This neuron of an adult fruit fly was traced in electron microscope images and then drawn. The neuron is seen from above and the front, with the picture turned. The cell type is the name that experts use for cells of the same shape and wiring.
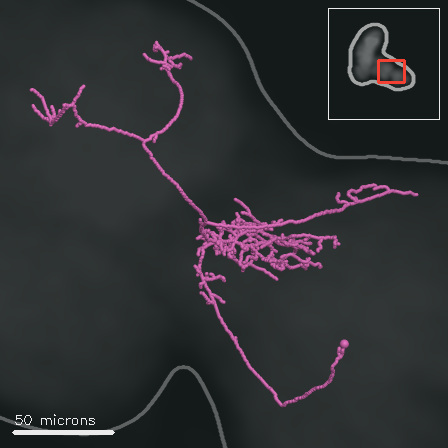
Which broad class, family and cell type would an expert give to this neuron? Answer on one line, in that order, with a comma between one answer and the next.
nerve-cord intrinsic neuron, hemilineage 18B, IN18B051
